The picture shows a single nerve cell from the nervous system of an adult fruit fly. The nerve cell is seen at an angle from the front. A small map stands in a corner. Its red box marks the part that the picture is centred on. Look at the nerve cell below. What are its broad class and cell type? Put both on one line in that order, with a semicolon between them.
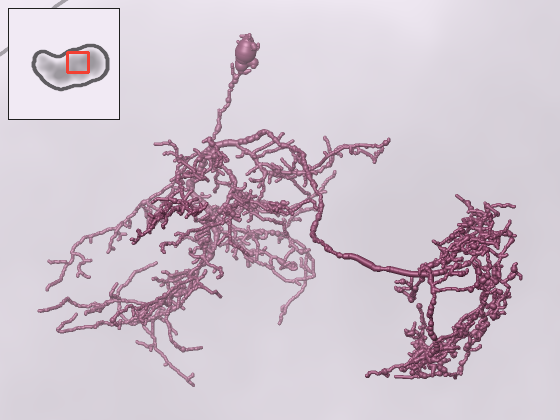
central-brain intrinsic neuron; CRE075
